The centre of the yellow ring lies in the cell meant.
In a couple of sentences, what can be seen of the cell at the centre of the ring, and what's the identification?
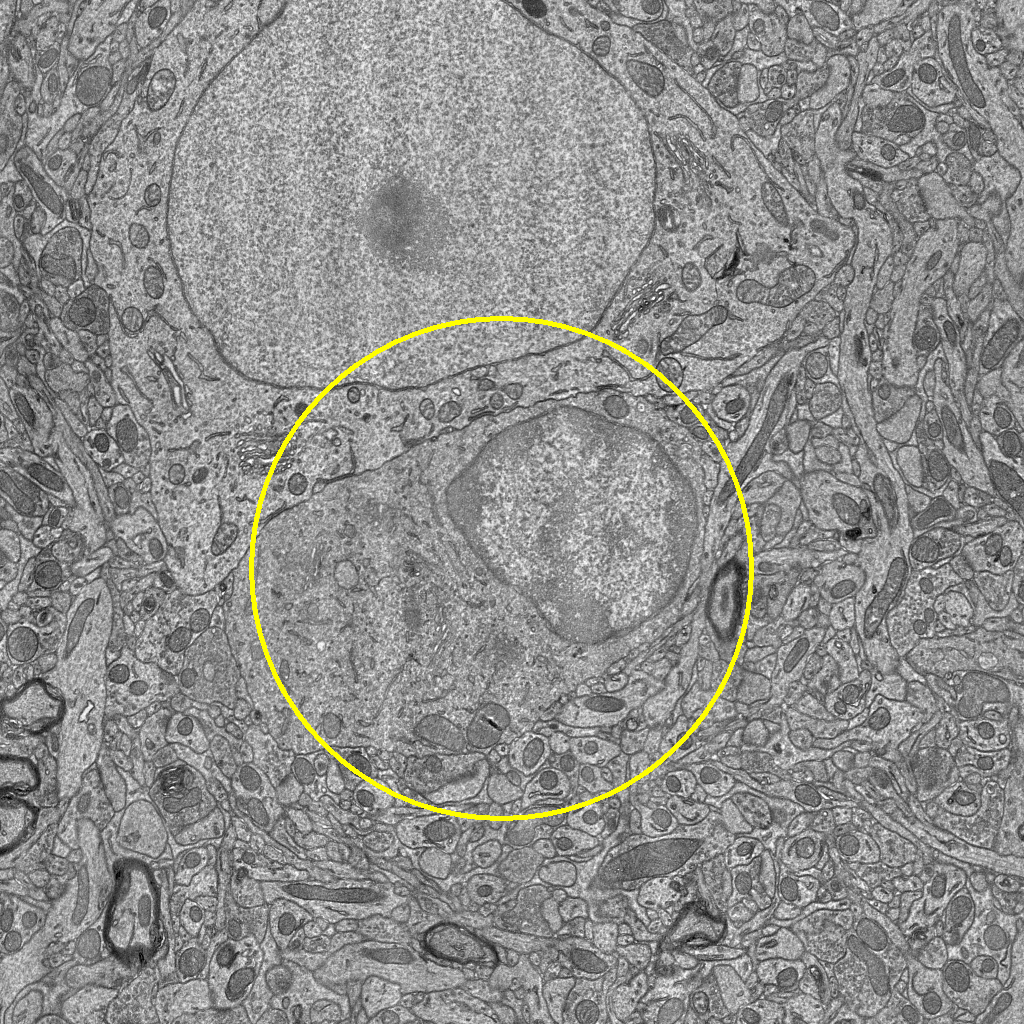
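Within the ring sits the entire nucleus, its outline smooth and free of deep folds. Its chromatin is patchy, darker clumps scattered among lighter areas, and a band of denser chromatin lines the envelope along the left and lower sides. The cell is an oligodendrocyte.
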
